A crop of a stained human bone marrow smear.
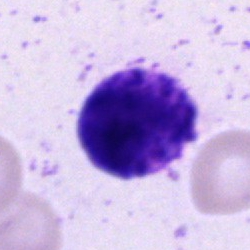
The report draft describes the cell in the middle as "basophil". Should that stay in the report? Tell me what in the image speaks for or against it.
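Yes, basophil suits this cell. What settles it is the granules: they largely hide the nucleus, reach the margin so the right edge looks bumpy, and leave almost no clear pale cytoplasm between them.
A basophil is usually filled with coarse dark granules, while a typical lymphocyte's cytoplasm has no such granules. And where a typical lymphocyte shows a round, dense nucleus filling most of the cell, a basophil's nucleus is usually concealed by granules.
So the hidden nucleus and the granule-packed cytoplasm both count against lymphocyte. Otherwise the cell's outline is round, and no vacuoles are seen.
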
